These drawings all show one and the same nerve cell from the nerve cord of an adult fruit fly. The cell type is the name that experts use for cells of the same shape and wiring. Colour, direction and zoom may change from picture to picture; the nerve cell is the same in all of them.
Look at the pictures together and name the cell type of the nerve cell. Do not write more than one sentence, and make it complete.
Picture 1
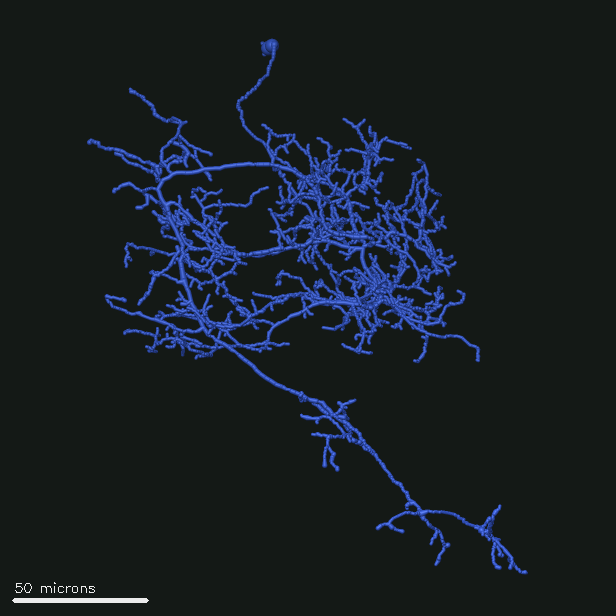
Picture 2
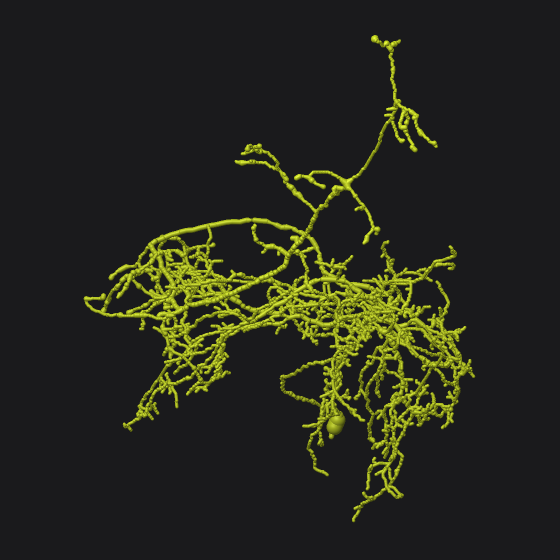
Regarding its cell type, the nerve cell is INXXX031.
